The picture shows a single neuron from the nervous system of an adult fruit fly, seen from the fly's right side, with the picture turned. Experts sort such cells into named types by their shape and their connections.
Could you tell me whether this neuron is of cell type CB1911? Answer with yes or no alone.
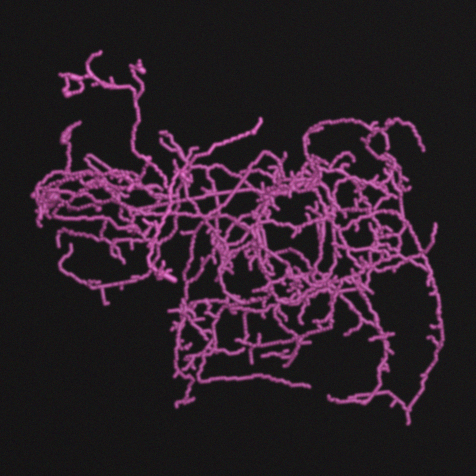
no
